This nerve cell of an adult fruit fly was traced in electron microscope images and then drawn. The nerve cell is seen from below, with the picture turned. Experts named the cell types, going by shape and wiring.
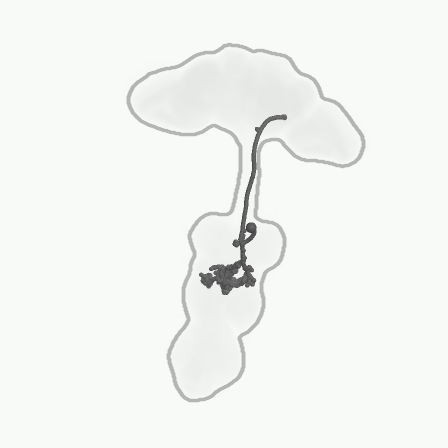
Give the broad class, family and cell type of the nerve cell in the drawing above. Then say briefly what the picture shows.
It is an ascending neuron. The family is hemilineage 08B. Its cell type is AN08B047. It runs through the neck, between the brain and the nerve cord. The cell body is in the middle of the picture.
